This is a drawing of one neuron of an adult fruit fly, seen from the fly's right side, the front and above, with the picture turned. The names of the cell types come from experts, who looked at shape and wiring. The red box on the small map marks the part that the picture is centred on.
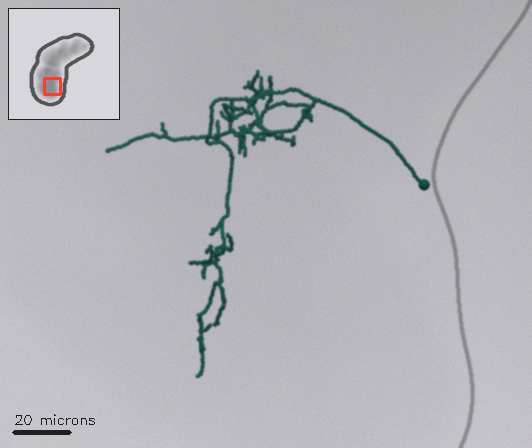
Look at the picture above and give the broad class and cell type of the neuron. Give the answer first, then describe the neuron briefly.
This is a central-brain intrinsic neuron. Its cell type is CB1374. Its cell body lies on the right of the picture. From left to right in the picture it spans about 110 microns.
